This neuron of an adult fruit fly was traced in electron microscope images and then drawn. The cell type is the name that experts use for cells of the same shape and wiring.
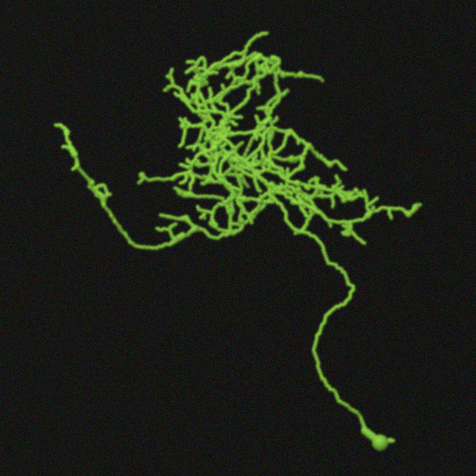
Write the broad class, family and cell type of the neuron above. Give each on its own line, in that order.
central-brain intrinsic neuron
hemilineage LHa2
LHAV3g2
